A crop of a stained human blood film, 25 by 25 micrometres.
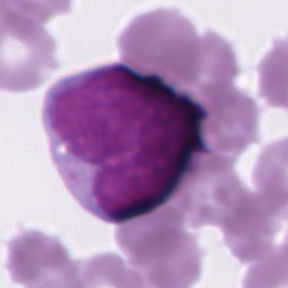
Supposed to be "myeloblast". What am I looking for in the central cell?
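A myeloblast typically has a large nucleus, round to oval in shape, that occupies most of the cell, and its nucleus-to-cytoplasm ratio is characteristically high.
This agrees with the central cell, whose nucleus fills most of the cell. A curved groove crosses the lower part of that nucleus. The chromatin is finely stippled and purple, with no coarse dark clumps. Small, dark, jagged projections line the upper right edge of the cell. The cell is about 15 micrometres across.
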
